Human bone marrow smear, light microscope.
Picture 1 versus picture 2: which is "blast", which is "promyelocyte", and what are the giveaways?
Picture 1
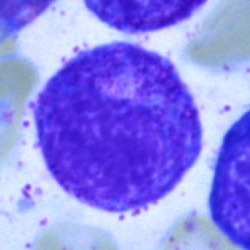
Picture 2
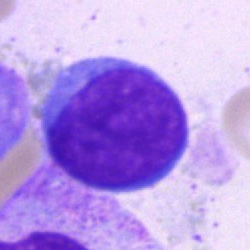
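Of the two, picture 1 holds the promyelocyte and picture 2 the blast. Both cells have a round, smooth outline. In the promyelocyte the whole cell stains deep blue-violet, with no distinct pale rim of cytoplasm visible around the nucleus, and the interior has a mottled, patchy texture instead of an even stain. Small magenta-purple dots are scattered over it, especially toward the edge. In the blast the nucleus fills most of the cell, leaving a scant rim of cytoplasm that is widest at the upper left.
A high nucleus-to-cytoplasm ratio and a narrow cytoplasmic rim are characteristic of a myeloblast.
No granules are visible in the cytoplasm of the blast.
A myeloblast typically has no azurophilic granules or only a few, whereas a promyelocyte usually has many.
Neither cell shows vacuoles, and the promyelocyte has no blebs or long projections on its surface.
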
